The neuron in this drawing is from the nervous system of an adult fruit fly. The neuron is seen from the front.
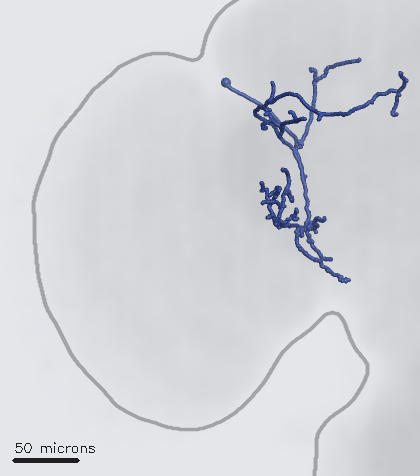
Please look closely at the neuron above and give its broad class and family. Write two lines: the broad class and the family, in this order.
central-brain intrinsic neuron
hemilineage VPNp&v1_posterior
